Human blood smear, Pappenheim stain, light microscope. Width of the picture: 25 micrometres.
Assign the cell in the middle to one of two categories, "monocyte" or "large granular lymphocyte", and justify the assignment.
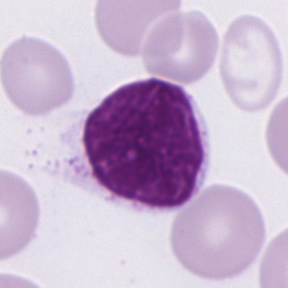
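It is a large granular lymphocyte. The cytoplasm is very pale, almost colourless.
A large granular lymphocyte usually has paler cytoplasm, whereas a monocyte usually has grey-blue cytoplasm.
The chromatin is dark purple and coarsely clumped.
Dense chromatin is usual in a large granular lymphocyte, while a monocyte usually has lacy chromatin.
The nucleus is about 11 micrometres across, and the cytoplasm is widest on its left side, where fine reddish-purple granules are scattered.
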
